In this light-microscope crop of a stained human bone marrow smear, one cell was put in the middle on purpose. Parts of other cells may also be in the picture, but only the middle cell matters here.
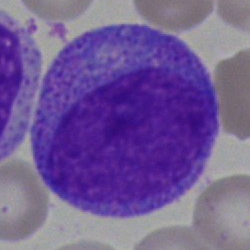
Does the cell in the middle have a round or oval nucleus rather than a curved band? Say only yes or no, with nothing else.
Yes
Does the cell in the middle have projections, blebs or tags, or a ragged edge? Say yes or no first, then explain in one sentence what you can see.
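No. The cell outline is round and smooth.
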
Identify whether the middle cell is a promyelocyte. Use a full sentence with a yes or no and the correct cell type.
Yes, in this crop the cell in the middle is a promyelocyte.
